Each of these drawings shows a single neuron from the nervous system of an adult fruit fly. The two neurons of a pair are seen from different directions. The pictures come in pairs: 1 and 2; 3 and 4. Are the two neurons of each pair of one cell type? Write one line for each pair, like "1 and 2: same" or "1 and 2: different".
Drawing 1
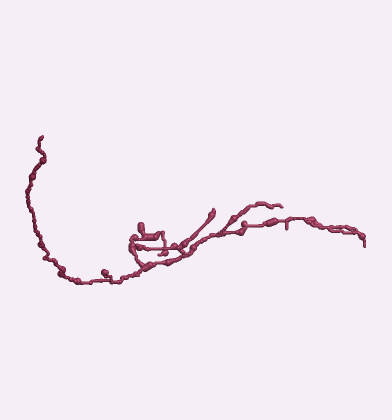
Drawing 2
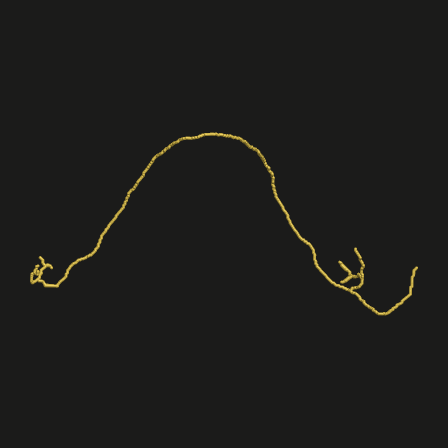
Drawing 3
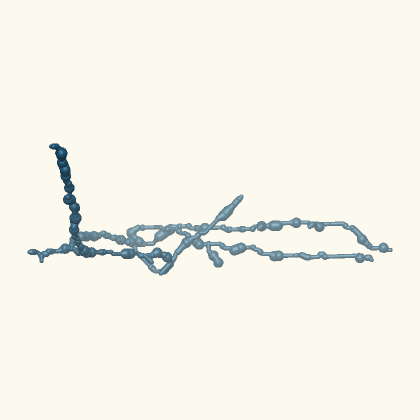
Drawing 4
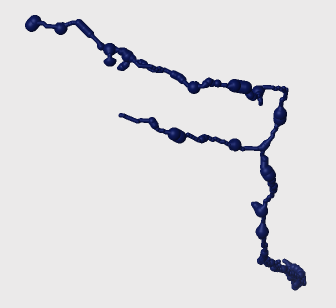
1 and 2: different
3 and 4: same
